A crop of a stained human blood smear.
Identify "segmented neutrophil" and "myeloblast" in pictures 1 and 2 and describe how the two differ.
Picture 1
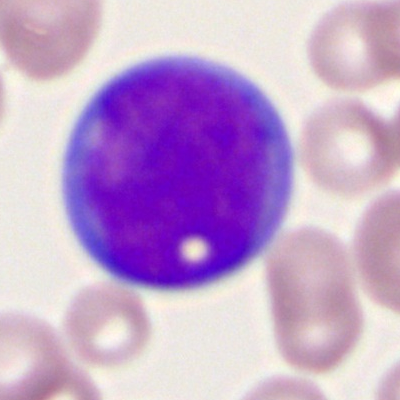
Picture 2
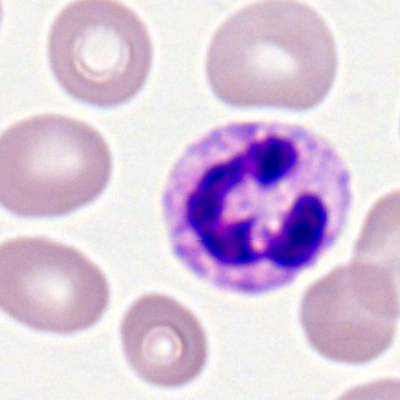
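Picture 1 shows a myeloblast and picture 2 shows a segmented neutrophil. Point one, the outline: both cells are round, and the myeloblast's is also smooth, with nothing projecting from its surface. Point two, the nucleus: in the segmented neutrophil it is divided into several lobes that are joined together and curve around a pale central area of cytoplasm.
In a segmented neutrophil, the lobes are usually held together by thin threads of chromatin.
Point three, the chromatin: in the myeloblast it is deep purple and mottled with paler patches instead of being clumped into dark blocks, while in the segmented neutrophil it is dark purple and clumped. Point four, the amount of cytoplasm: the myeloblast has only a thin blue rim of it around the nucleus, whereas the segmented neutrophil has plenty, coloured pale pinkish-lilac.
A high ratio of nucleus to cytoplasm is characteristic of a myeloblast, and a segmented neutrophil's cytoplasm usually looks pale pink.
Point five, granules: none are visible in the myeloblast, while the segmented neutrophil's cytoplasm holds fine, faint pinkish-lilac ones.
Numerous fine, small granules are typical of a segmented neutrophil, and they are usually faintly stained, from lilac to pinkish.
Point six: the myeloblast has a single small round white spot in its lower part.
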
